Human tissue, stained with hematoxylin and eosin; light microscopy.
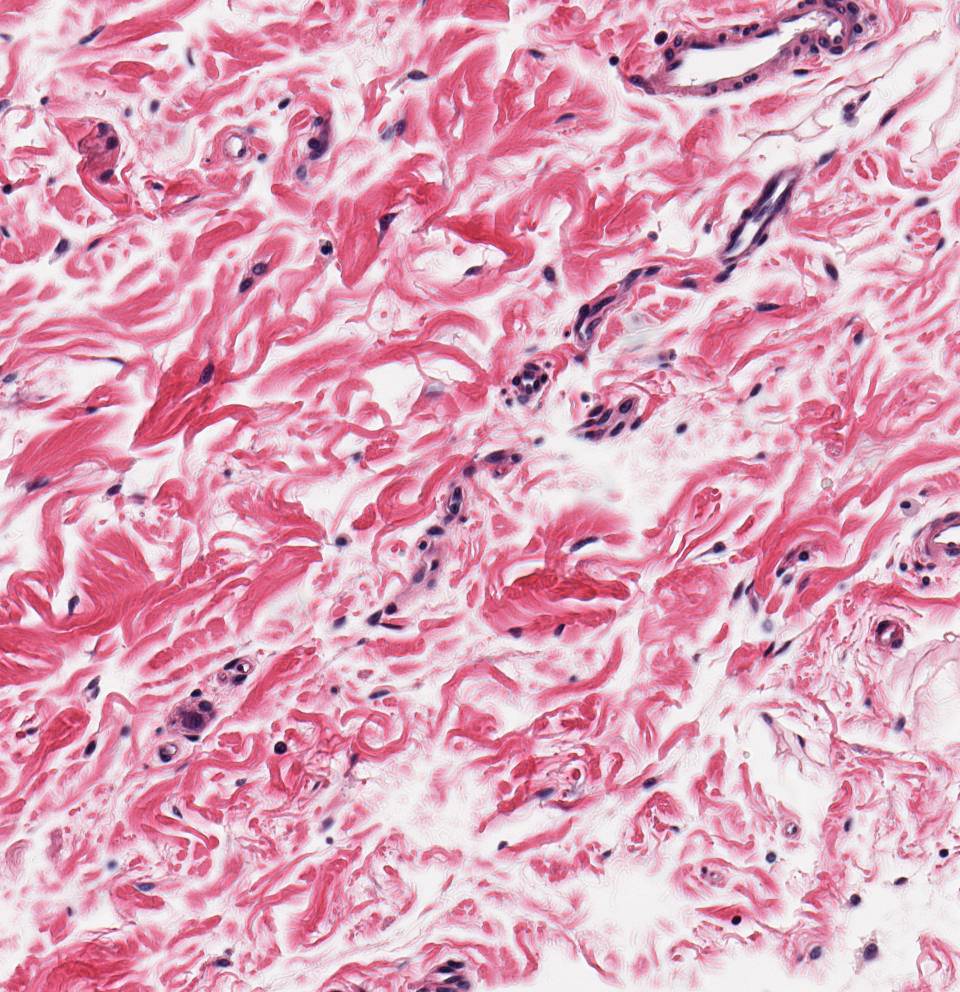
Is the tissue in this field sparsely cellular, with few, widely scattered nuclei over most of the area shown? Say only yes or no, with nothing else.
Yes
